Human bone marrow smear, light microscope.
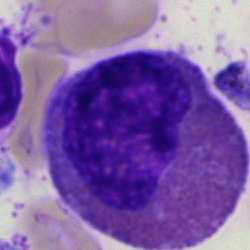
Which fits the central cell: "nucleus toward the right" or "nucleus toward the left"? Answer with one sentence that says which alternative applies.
Toward the right of the nucleus extends most of the cytoplasm.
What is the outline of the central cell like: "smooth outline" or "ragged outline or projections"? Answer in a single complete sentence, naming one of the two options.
This cell's outline is not rough but smooth.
